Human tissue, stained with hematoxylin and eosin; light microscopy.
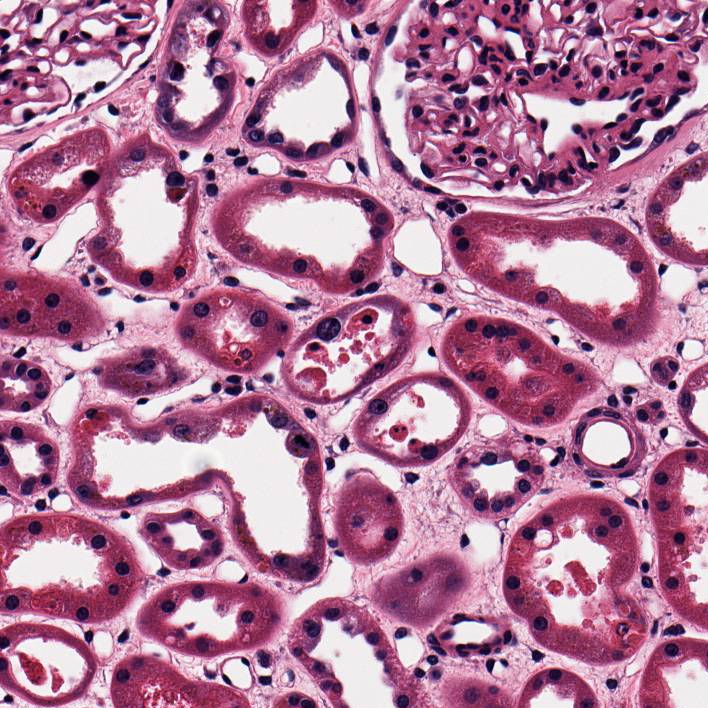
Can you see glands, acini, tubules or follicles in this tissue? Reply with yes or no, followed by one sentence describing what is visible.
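Yes. Most of the field is filled by tubules cut in round and oval cross-section, packed closely together.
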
